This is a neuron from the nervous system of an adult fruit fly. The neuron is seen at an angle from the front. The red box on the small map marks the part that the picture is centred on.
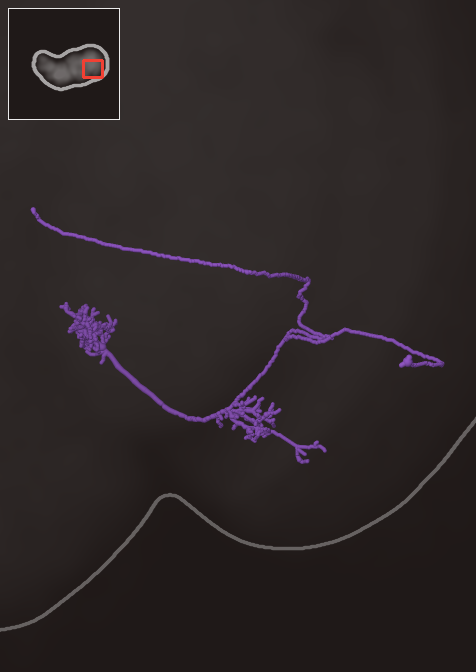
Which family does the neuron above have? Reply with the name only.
TmY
